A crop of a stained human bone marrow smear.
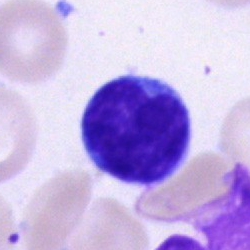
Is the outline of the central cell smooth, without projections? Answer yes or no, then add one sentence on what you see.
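Yes. The cell has a round, smooth outline.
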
